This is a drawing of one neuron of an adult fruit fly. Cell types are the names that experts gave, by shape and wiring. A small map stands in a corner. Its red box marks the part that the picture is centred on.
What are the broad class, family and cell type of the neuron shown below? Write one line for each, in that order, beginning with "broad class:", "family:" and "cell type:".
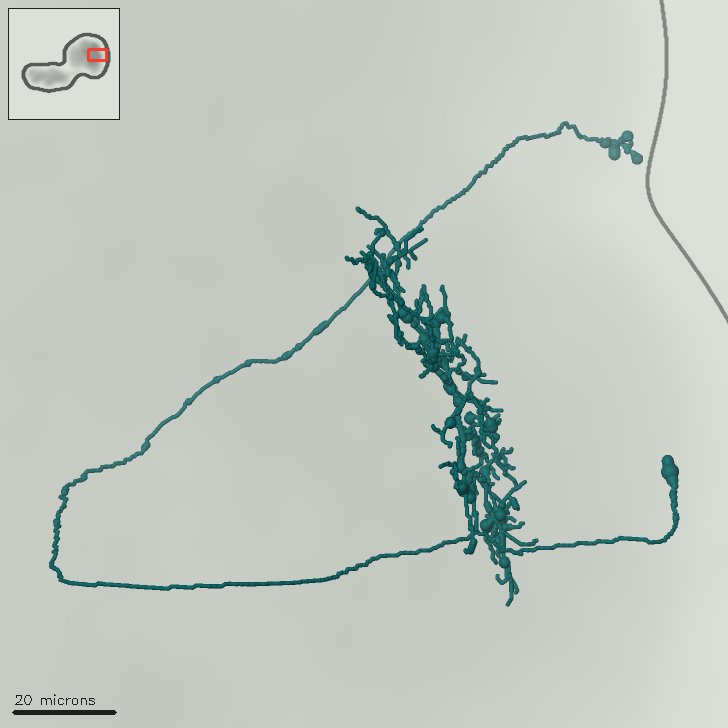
broad class: visual projection neuron
family: MeTu
cell type: MeTu3b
